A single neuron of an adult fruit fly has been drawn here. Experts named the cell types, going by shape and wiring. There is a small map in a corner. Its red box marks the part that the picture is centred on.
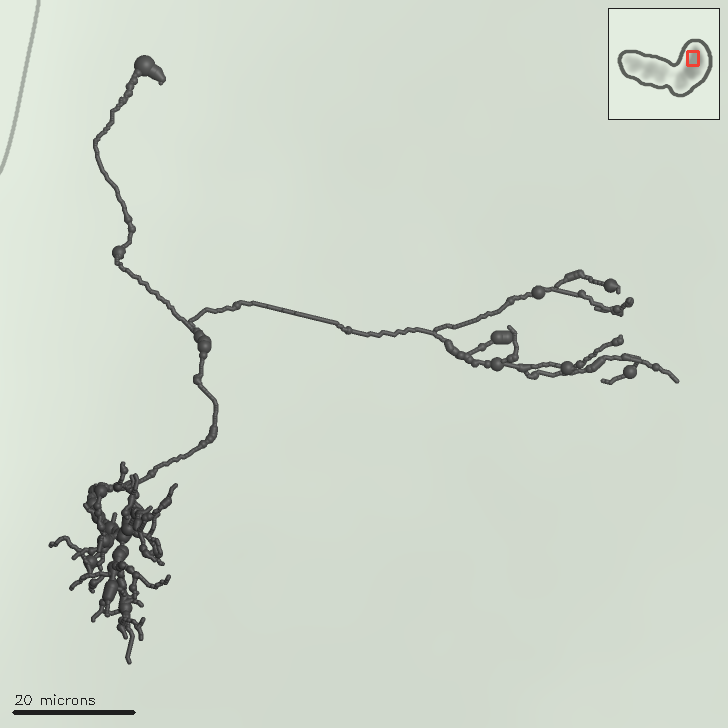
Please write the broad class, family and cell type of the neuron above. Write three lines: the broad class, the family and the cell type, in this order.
visual projection neuron
hemilineage VPNp2
LC18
